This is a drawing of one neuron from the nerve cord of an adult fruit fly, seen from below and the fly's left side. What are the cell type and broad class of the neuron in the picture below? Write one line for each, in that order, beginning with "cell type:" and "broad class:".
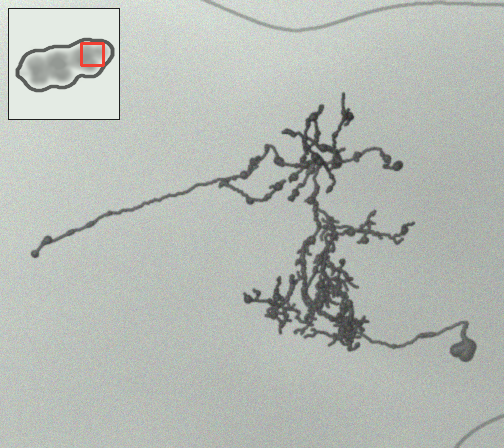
cell type: INXXX440
broad class: nerve-cord intrinsic neuron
